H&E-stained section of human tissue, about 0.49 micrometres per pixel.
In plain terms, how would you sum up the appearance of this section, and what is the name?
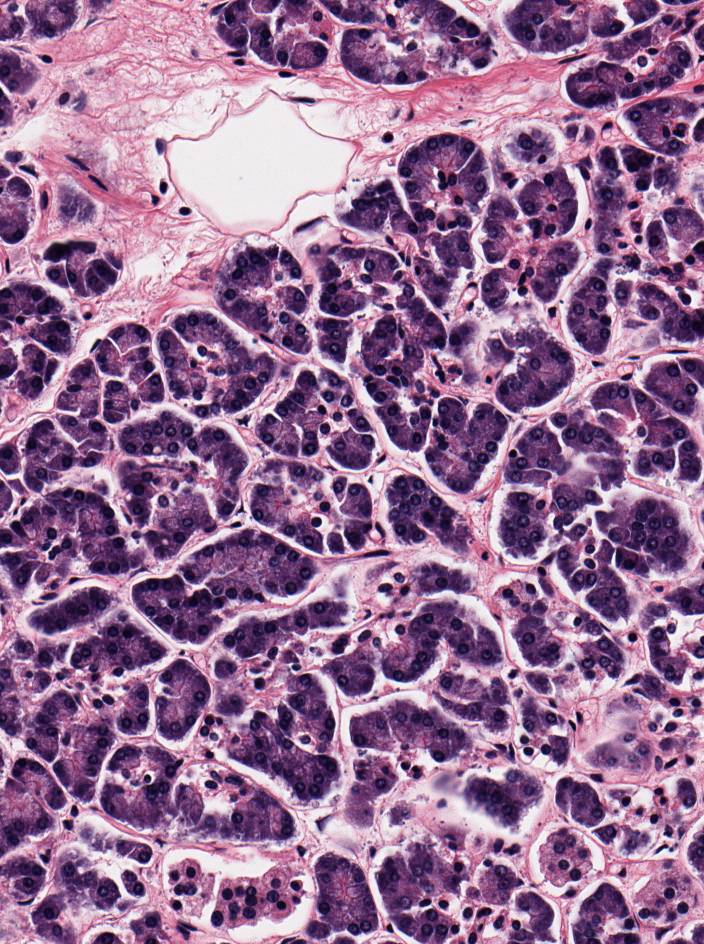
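Closely packed rounded acini fill most of the field, crossed at the top by a band of loose pink connective tissue. Acinar cytoplasm is dark purple and granular; central lumina are small and inconspicuous. The section is pancreas.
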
